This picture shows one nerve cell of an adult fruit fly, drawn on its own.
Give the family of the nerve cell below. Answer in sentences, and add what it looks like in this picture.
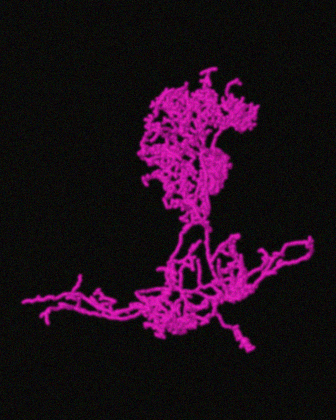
Its family is hemilineage LALv1_dorsal. Its broad class is central-brain intrinsic neuron. The cell body is at the lower right of the picture. Dozens of branch ends can be seen.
